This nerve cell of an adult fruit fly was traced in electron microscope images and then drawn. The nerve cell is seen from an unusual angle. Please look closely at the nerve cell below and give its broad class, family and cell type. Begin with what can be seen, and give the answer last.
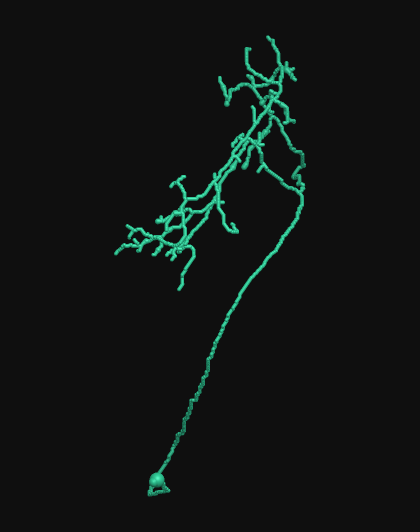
Its cell body lies at the bottom of the picture. In this view it is taller than it is wide. Its broad class is central-brain intrinsic neuron. The family is hemilineage SLPav2. It is of cell type CB4138.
